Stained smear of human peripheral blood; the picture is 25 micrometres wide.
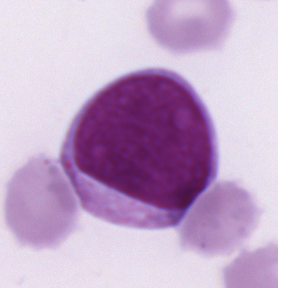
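Myeloblast in the middle of the field, about 14 micrometres across, with a nucleus about 13 micrometres across that fills about 70% of the cell's area. You can pick out pale round nucleoli within the nucleus, which stains a deep reddish purple. A few fine reddish granules sit in the cytoplasm, and the outline stays smooth, without projections.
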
